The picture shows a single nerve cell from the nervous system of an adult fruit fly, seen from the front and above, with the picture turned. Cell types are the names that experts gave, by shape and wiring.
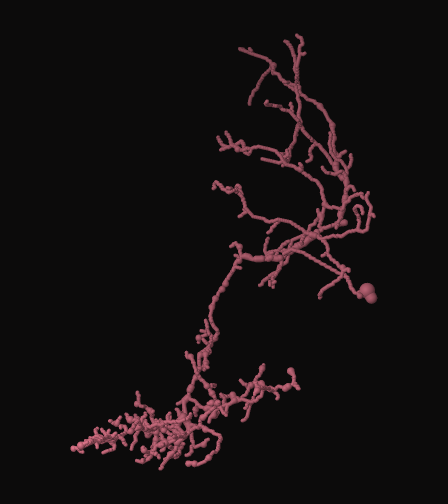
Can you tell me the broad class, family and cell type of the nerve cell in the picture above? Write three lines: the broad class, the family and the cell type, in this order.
central-brain intrinsic neuron
hemilineage CLp1
SMP421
